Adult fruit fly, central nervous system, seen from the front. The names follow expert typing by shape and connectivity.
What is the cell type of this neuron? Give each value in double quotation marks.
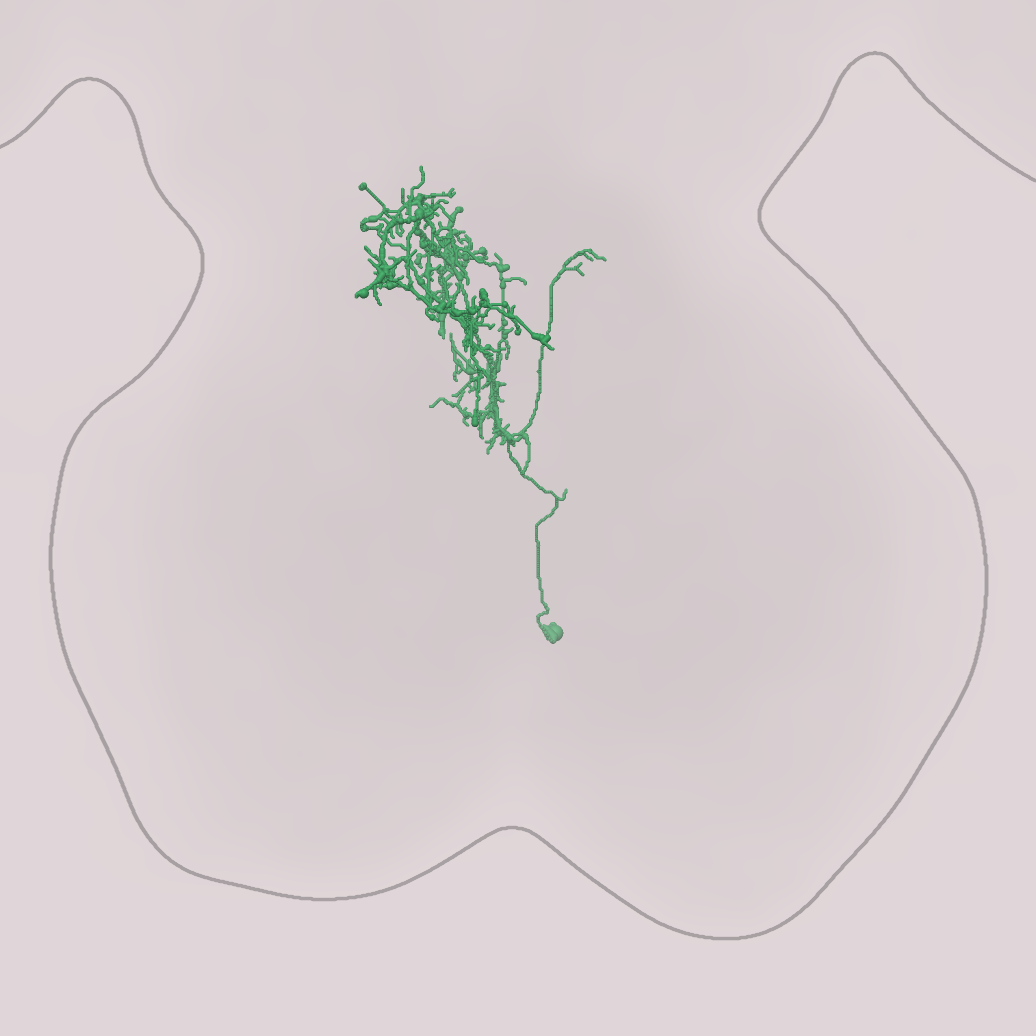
"IN06B053"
